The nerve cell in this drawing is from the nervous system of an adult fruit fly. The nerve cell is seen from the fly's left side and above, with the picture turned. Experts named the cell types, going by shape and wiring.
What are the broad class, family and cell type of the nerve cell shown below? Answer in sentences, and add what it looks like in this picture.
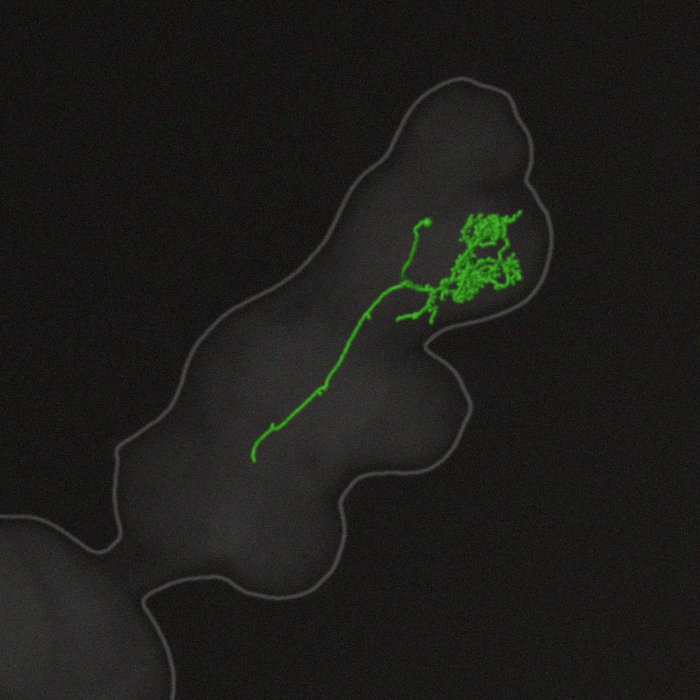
It is a nerve-cord intrinsic neuron. The family is hemilineage 23B. It is of cell type IN23B047. In this view it is about as wide as it is tall.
